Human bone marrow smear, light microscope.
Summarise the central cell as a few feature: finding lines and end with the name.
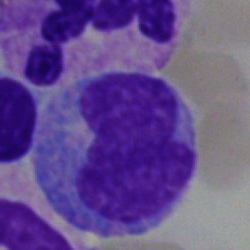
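Nuclear shape: kidney-like, notched on the left side
Nuclear position: off-centre, toward the right
Chromatin: mottled, lighter and darker purple patches
Cytoplasm: pale greyish blue
Name: monocyte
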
